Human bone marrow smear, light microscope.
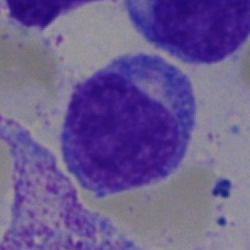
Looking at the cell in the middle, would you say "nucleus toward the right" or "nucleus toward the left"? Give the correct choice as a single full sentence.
Toward the left side of the cell sits its nucleus.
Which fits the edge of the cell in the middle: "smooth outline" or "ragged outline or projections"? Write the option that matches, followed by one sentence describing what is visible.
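Smooth outline. The cell outline is round to slightly oval and smooth.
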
